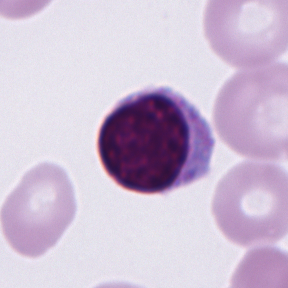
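Typical lymphocyte from a stained blood smear. Point one: on the left, the nucleus reaches almost to the cell edge, leaving hardly any cytoplasm in view. Point two: the chromatin is dark purple and coarsely clumped. Point three: no nucleolus can be seen. Point four: the cytoplasm holds no vacuoles.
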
